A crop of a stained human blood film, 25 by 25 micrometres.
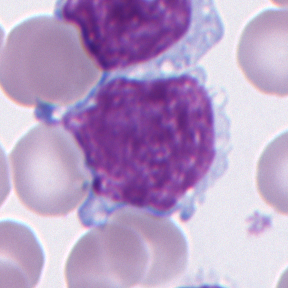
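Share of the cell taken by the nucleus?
Most of it; the cytoplasm is only a narrow rim.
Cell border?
Many fine, ragged projections, most obvious along the right side.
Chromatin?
Mottled: darker purple patches, paler streaks.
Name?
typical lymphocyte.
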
